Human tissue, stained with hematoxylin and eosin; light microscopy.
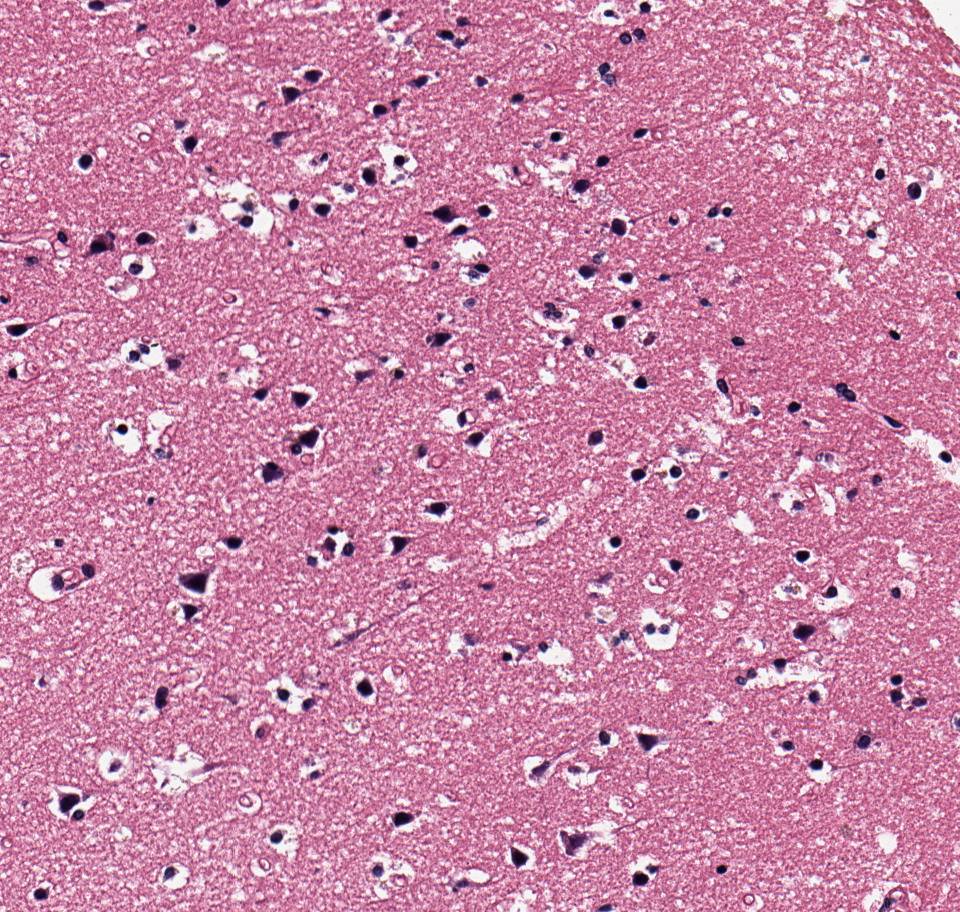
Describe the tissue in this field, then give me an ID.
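Pink, finely granular background throughout; cell bodies scattered singly, not grouped into glands, tubules or other units. Many small, round, densely dark nuclei without visible cytoplasm of their own, spread evenly. No epithelium, fat cells or muscle bundles. Tissue edge at top right corner, white empty space beyond. Tissue: cerebral cortex.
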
